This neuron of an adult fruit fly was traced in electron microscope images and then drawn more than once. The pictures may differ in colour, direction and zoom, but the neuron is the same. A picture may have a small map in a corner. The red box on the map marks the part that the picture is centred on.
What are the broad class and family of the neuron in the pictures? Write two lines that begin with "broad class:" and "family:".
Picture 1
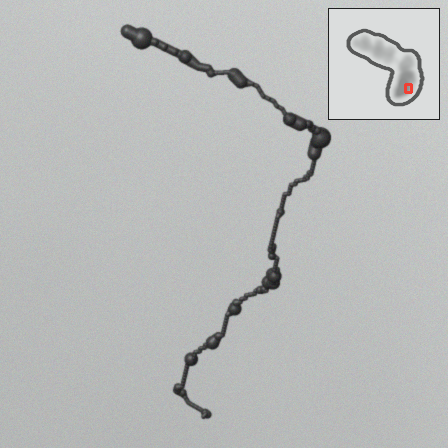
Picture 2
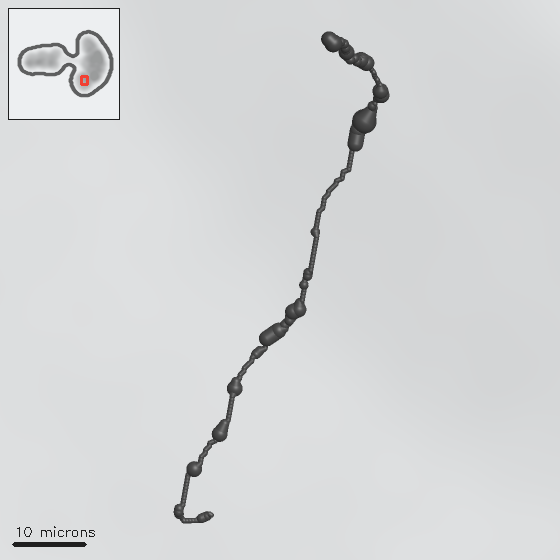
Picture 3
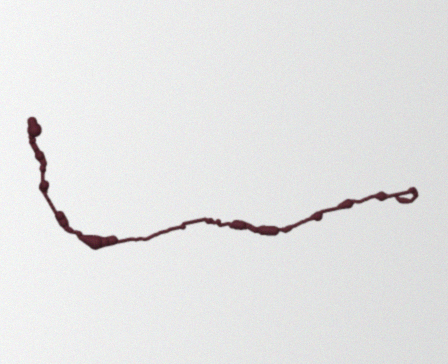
broad class: photoreceptor or other optic-lobe sensory neuron
family: class visual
